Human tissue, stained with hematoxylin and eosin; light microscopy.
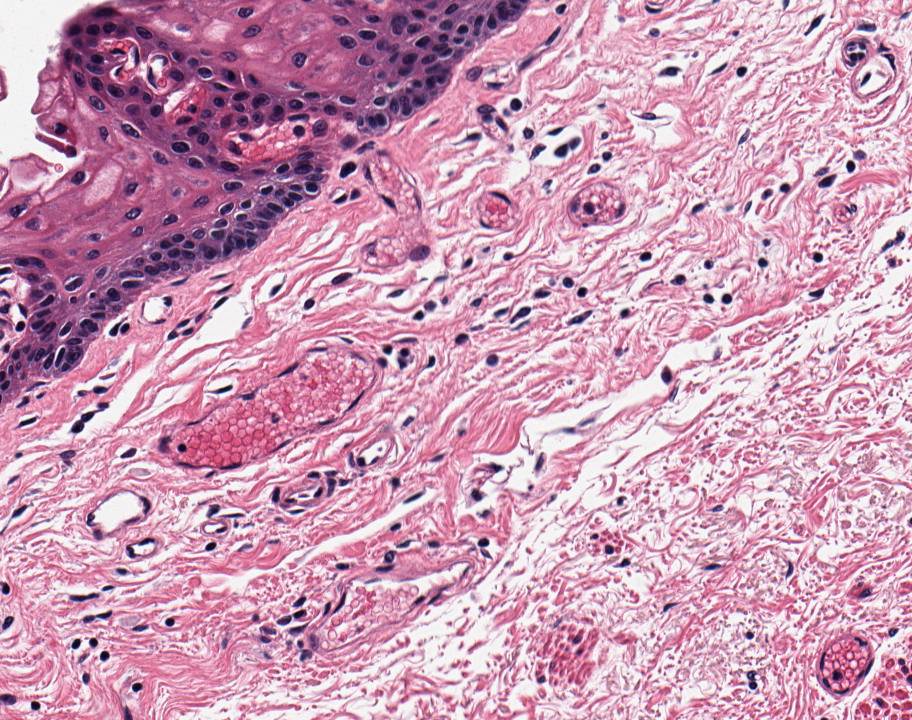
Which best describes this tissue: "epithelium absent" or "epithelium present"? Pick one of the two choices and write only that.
Epithelium present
